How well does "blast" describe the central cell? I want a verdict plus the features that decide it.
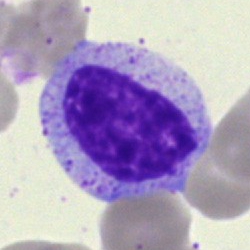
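The absence of a distinct nucleolus goes with myelocyte.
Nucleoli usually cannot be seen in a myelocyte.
The outline is round to slightly oval with a smooth edge, and the cytoplasm shows no vacuoles. Pale red cells lie against the cell at its right side and below it. On this basis the cell is a myelocyte, not a blast.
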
